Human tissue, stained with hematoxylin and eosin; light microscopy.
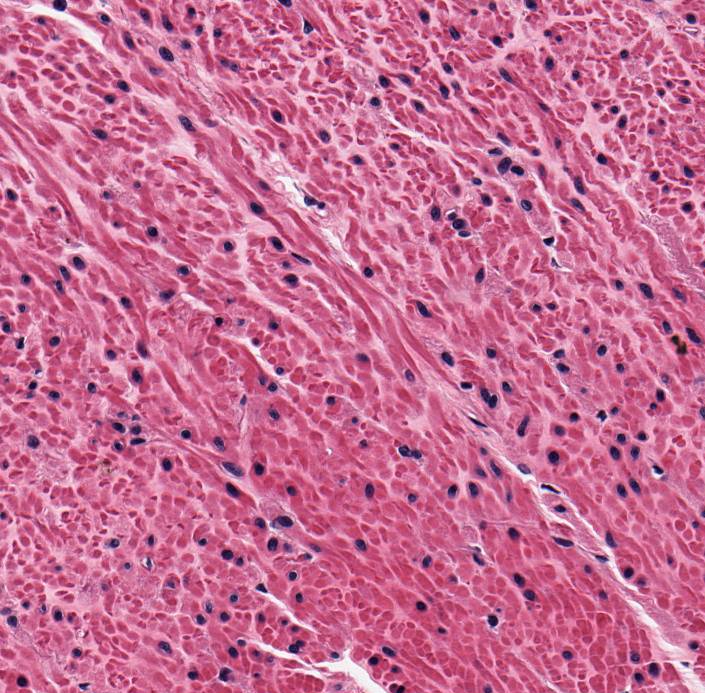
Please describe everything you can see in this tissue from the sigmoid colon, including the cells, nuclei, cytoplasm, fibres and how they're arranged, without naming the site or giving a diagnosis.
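First, the field: closely packed pink muscle fibres throughout, with no epithelium or glands. Second, orientation: the fibres run diagonally from upper left towards lower right. Third, nuclei: dark, oval, scattered singly within the fibres, not crowded at their edges. Finally, between the fibres: scant connective tissue and no fat cells.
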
